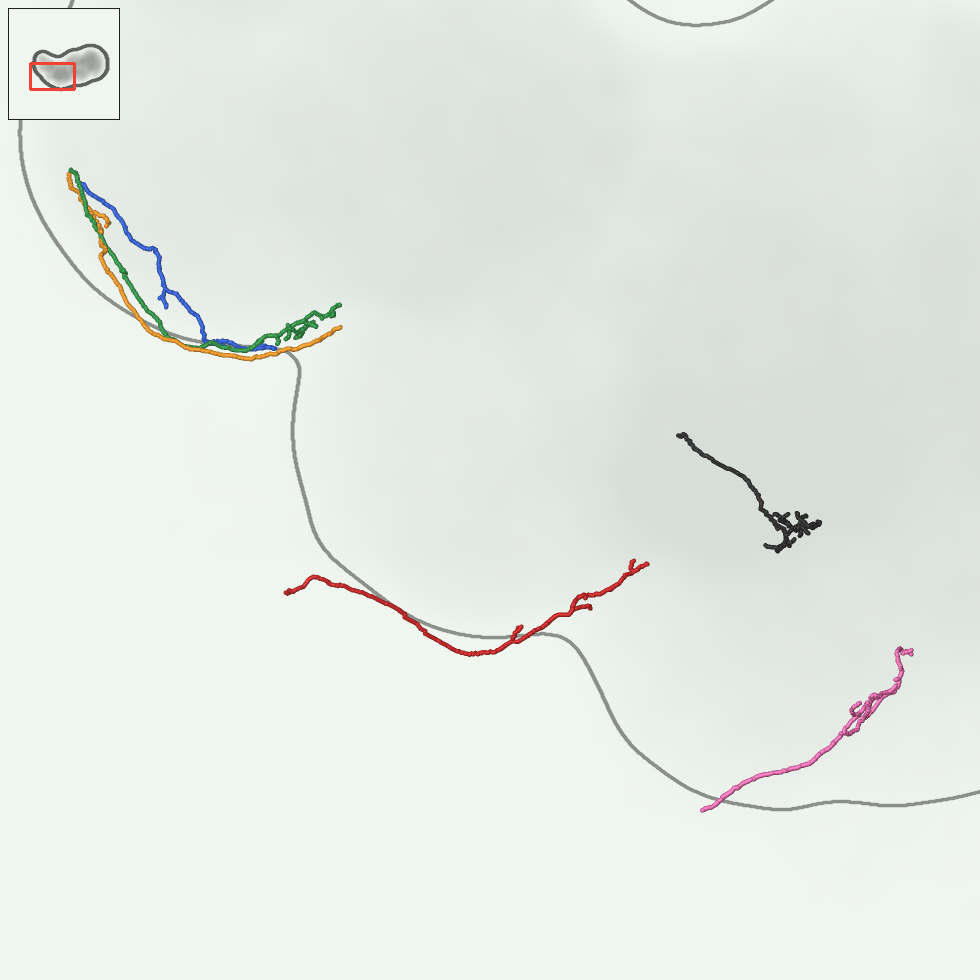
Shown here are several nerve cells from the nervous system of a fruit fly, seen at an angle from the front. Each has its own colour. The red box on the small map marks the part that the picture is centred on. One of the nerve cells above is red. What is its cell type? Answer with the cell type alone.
SNta42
